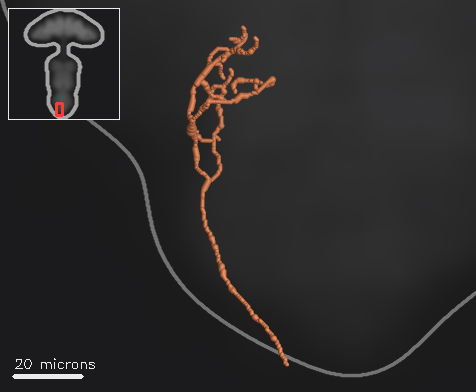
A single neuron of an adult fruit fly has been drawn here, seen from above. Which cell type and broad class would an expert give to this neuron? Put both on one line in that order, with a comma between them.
SNxx02, sensory neuron entering the nerve cord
